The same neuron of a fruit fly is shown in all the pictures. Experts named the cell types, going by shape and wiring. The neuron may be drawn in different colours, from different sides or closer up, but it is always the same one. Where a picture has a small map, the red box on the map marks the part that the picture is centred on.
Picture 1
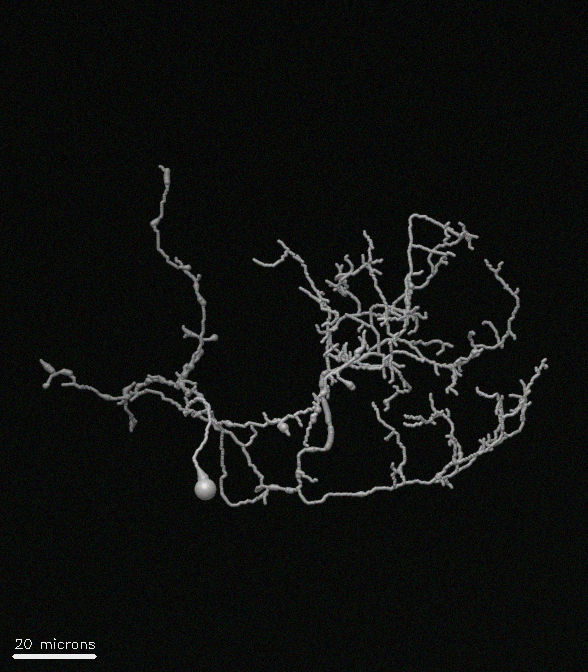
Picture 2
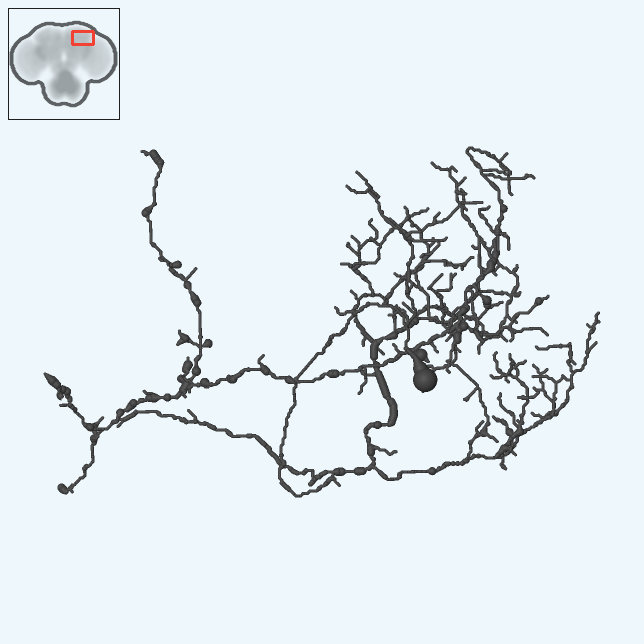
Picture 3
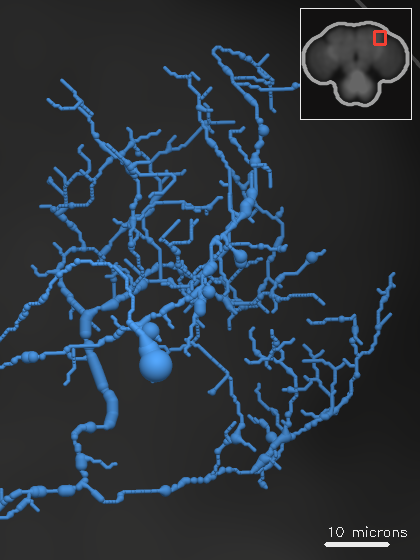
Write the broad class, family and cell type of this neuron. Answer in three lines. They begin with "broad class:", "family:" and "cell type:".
broad class: central-brain intrinsic neuron
family: hemilineage VLPd1
cell type: CB3869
